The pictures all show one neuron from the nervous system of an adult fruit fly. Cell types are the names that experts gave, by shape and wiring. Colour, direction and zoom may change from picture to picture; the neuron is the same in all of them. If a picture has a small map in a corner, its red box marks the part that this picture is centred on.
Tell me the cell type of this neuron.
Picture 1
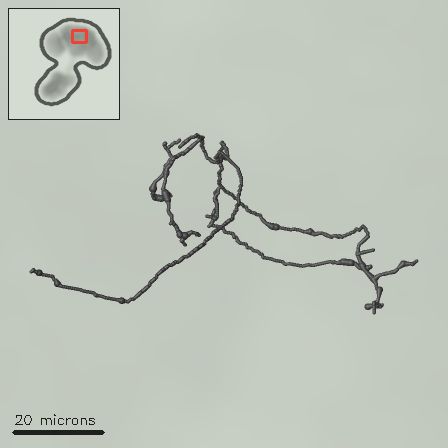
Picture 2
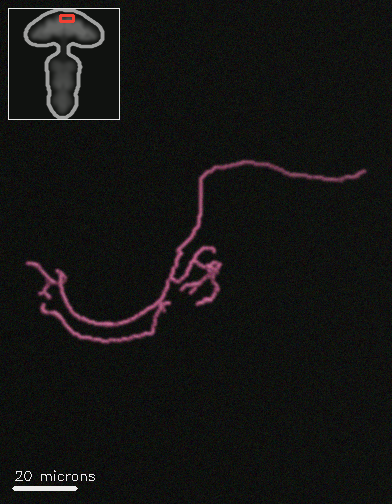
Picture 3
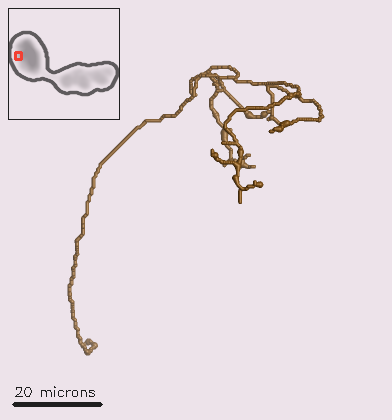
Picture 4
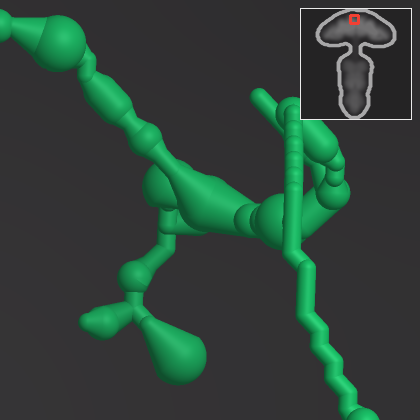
ORN_DM1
